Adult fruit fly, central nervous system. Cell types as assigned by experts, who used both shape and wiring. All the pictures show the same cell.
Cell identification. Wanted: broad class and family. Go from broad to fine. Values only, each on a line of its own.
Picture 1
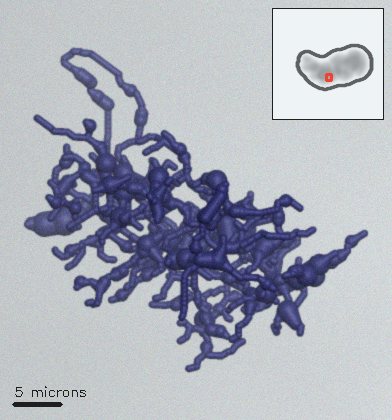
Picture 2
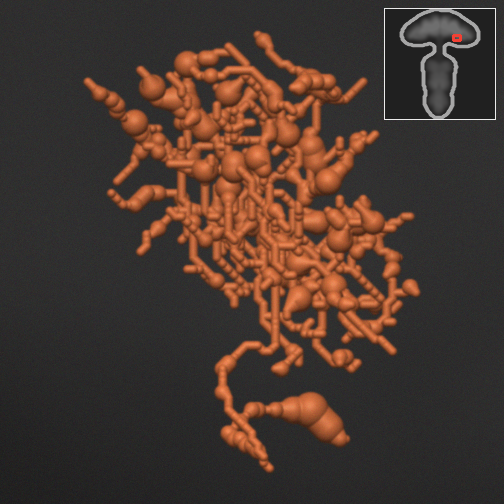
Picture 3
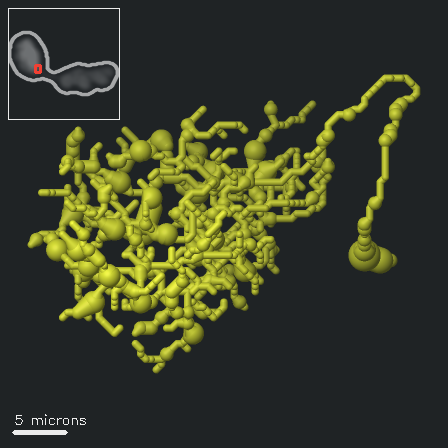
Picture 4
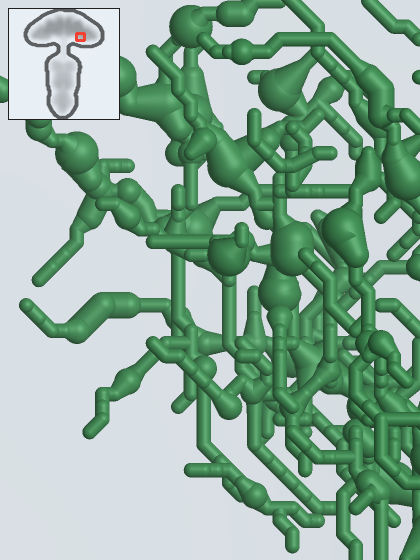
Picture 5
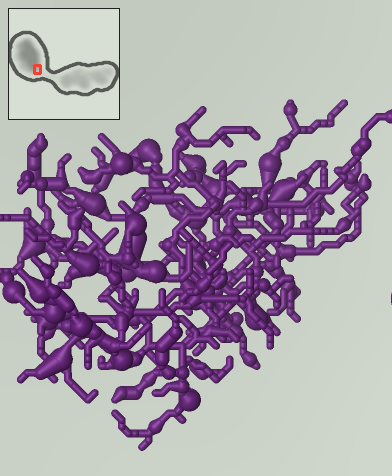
optic-lobe intrinsic neuron
LPi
